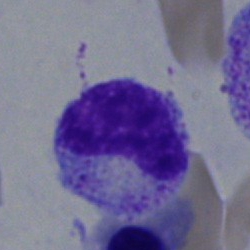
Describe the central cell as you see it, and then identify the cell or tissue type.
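Starting at the top, the nucleus fills the upper part of the cell, and the cytoplasm seems gathered below it. Its chromatin looks dark purple and clumped, with paler patches in between. The cytoplasm itself I'd call pale greyish-lilac, with purple granules scattered through it. So this is a metamyelocyte.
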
